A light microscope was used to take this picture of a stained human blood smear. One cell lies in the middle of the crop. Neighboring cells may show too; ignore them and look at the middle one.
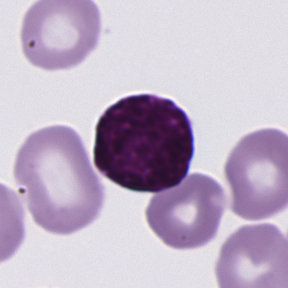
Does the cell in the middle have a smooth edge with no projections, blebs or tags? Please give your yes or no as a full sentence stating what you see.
Yes, the border of this cell is smooth and even.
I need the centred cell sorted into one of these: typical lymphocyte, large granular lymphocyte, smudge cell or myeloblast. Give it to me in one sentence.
The centered cell in this crop is a myeloblast.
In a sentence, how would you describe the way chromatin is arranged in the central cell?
Just so you know, its chromatin is coarsely clumped.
